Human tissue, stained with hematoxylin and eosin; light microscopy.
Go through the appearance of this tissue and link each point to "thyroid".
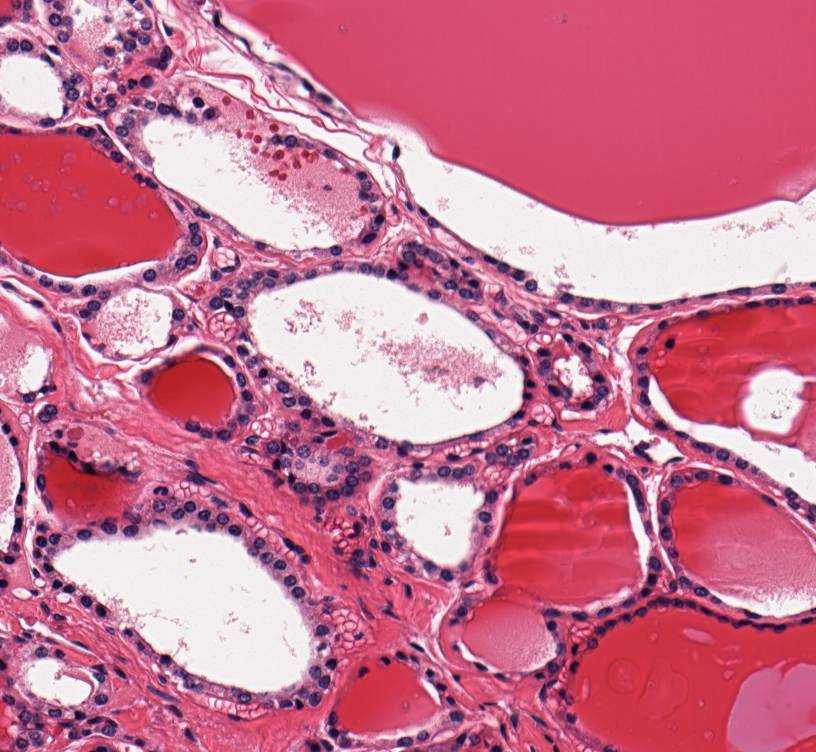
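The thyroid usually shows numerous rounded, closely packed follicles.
This field agrees: it is made up of closely packed rounded follicles of varied size, the largest at the upper right.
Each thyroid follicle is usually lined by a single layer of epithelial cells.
Here the follicles are lined by a single layer of low cuboidal to flattened cells with small round dark-staining nuclei.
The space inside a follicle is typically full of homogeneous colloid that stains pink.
Many follicles, mostly on the right side of the field, are filled with homogeneous deep pink colloid, as expected of thyroid.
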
